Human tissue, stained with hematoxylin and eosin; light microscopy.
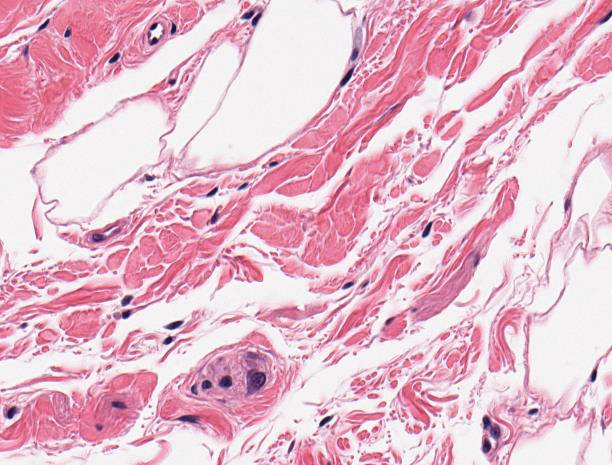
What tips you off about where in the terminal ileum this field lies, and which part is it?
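Dense connective tissue, then. The nuclei are sparse, small, dark and elongated, and many bundles fray lengthwise into wavy strands; both set this apart from smooth muscle.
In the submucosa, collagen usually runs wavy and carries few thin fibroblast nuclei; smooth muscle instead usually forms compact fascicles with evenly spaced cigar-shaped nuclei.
Wide empty white clefts part the bundles, largest in the upper half. A small round vessel with an empty lumen sits at the top-left edge.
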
